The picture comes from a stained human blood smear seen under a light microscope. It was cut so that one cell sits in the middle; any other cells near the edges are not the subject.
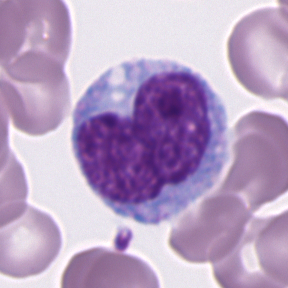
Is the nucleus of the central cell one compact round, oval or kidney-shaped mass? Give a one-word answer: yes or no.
No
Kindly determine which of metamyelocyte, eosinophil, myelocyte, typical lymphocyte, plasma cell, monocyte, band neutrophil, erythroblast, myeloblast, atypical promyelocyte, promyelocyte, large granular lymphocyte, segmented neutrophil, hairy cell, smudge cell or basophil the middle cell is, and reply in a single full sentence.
The target cell in the middle of the crop is a monocyte.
